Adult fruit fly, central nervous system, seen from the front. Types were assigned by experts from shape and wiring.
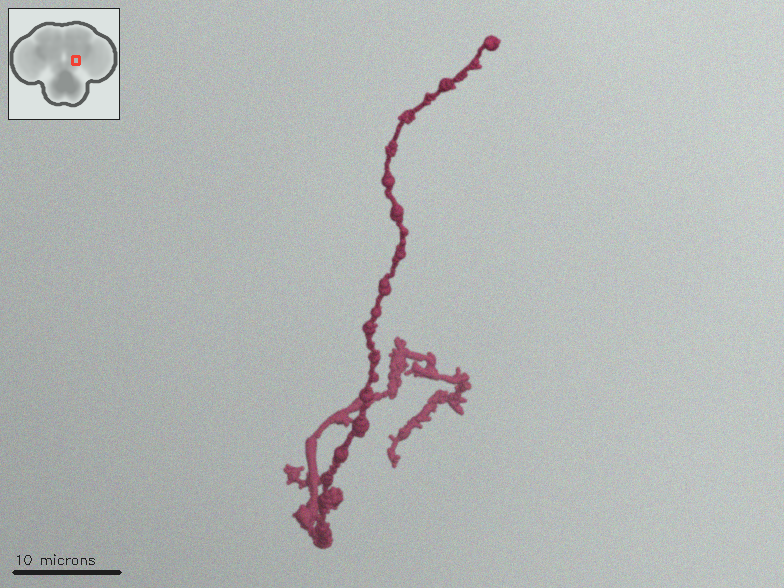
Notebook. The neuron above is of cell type: JO-CL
